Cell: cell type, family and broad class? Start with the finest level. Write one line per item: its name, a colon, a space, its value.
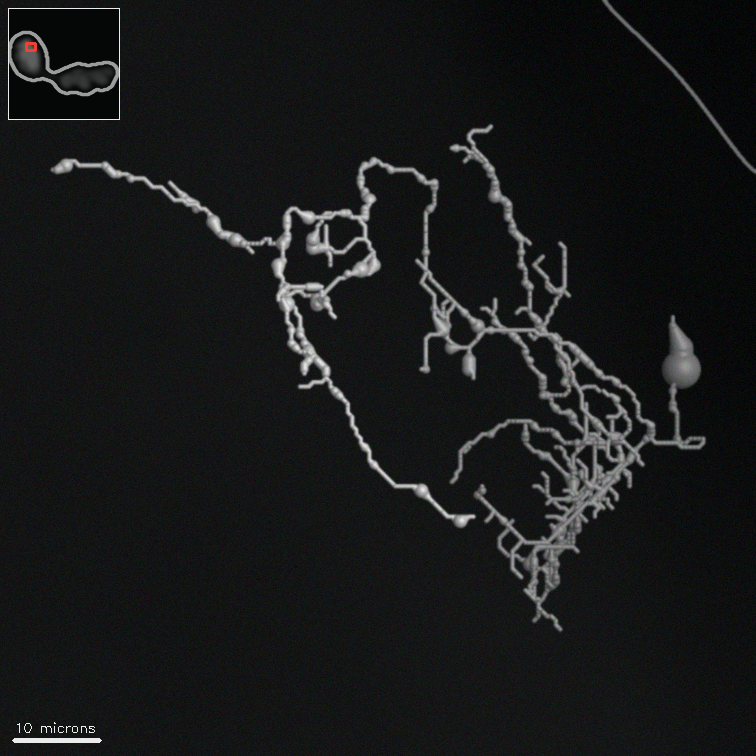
cell type: ATL020
family: hemilineage LHp3
broad class: central-brain intrinsic neuron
